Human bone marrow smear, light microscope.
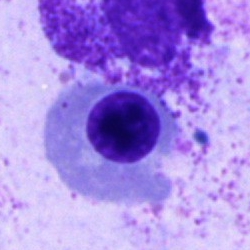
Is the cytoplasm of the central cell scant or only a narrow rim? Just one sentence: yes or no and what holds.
No, the cytoplasm of this cell is abundant.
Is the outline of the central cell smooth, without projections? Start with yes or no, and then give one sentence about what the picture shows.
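No. The cell outline is irregular, with a broad tapering extension toward the lower right.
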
